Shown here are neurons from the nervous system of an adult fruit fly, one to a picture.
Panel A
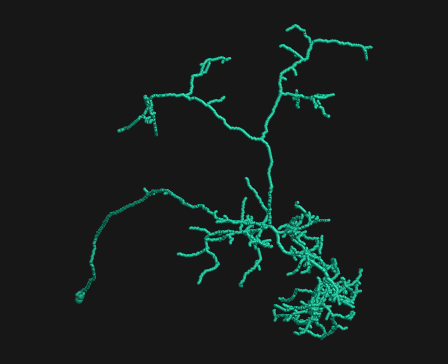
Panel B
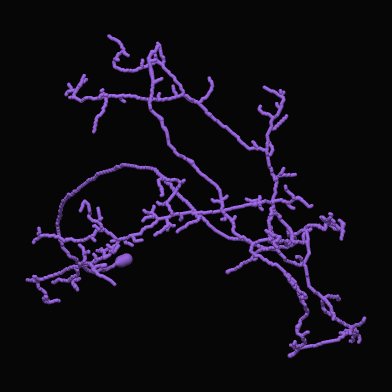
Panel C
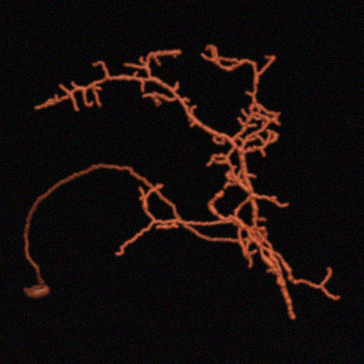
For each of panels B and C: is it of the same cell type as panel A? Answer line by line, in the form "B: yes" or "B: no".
B: no
C: no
